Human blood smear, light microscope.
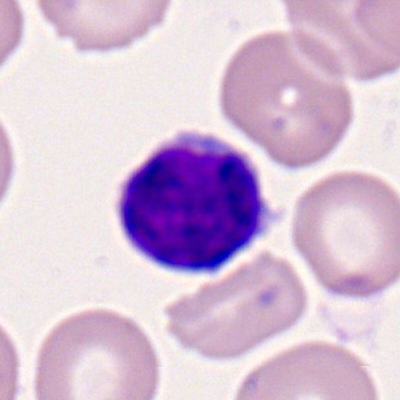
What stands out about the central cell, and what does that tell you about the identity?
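Outline first: the cell is round. Nucleus next: it takes up nearly the whole cell. Its chromatin, checked third, is dark purple and coarsely clumped. Last comes the cytoplasm, a thin crescent of pale blue showing mainly along the top edge. The cell is a lymphocyte.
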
